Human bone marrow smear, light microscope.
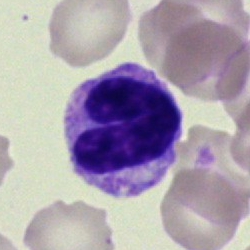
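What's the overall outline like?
Roughly round, with a slightly uneven edge.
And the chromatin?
Dark purple, and fairly dense-looking.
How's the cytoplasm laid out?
As a pale lilac rim around the nucleus, widest at the bottom, with fine purplish granules scattered through it.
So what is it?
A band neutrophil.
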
